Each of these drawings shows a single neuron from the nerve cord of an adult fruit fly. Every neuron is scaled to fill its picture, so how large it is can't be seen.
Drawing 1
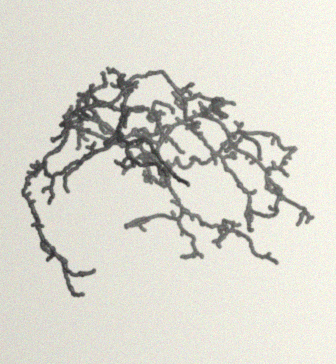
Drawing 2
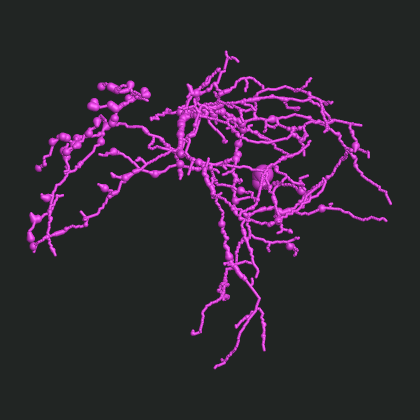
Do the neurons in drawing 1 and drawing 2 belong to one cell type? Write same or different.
different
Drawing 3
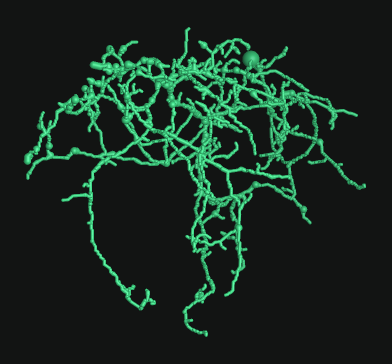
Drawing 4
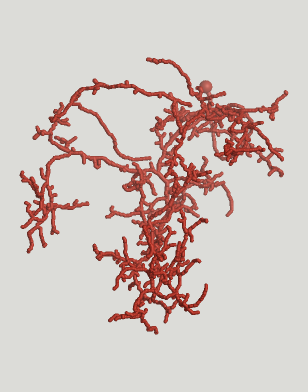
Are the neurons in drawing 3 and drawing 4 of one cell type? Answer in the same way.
same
